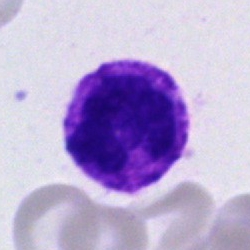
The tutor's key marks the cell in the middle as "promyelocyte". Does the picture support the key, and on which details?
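Promyelocyte does not fit; the cell is a basophil. Cytoplasm: deep purple.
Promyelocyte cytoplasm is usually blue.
That colour weighs against promyelocyte. Also seen: round outline, nucleus filling most of the cell, dark clumped chromatin, no vacuoles in the cytoplasm.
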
